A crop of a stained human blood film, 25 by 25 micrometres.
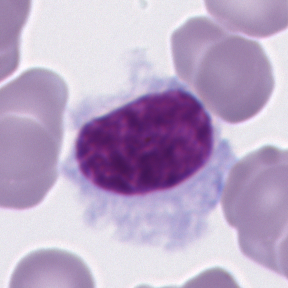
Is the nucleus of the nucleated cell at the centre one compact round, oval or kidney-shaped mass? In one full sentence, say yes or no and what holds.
Yes, the nucleus of this cell is one compact round, oval or kidney-shaped mass.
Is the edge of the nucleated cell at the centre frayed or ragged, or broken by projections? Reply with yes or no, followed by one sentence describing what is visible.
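Yes. The cell border is irregular, fringed with many fine hair-like projections.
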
